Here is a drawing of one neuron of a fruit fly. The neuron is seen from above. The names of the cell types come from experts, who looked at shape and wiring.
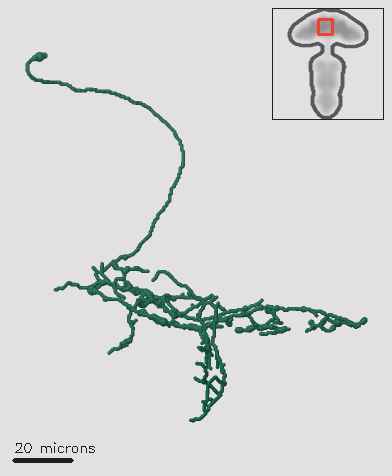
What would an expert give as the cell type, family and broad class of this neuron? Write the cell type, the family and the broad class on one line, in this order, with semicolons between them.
AMMC003; hemilineage MD3; central-brain intrinsic neuron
